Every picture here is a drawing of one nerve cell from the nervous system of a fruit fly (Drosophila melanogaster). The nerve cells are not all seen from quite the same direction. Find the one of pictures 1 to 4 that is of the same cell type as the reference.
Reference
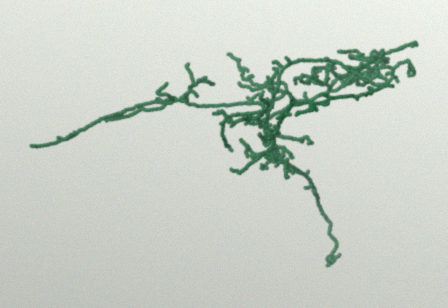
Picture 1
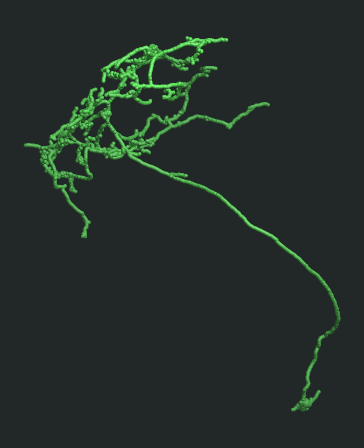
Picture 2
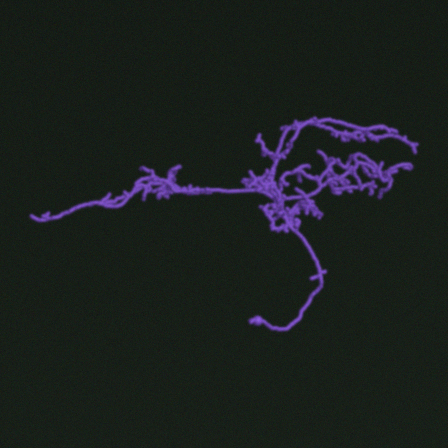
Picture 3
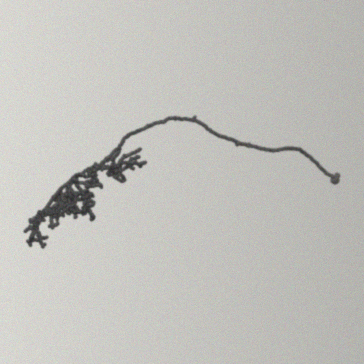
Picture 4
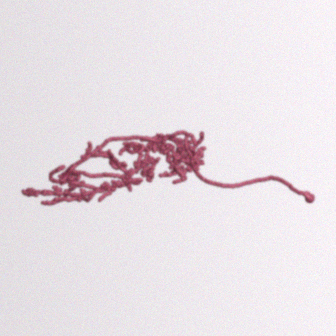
2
